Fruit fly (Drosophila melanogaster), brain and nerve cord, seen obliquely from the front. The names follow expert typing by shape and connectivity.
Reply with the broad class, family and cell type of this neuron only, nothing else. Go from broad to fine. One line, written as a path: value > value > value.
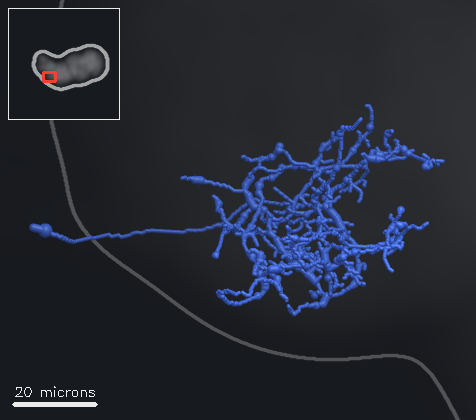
nerve-cord intrinsic neuron > hemilineage 01B > IN01B025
